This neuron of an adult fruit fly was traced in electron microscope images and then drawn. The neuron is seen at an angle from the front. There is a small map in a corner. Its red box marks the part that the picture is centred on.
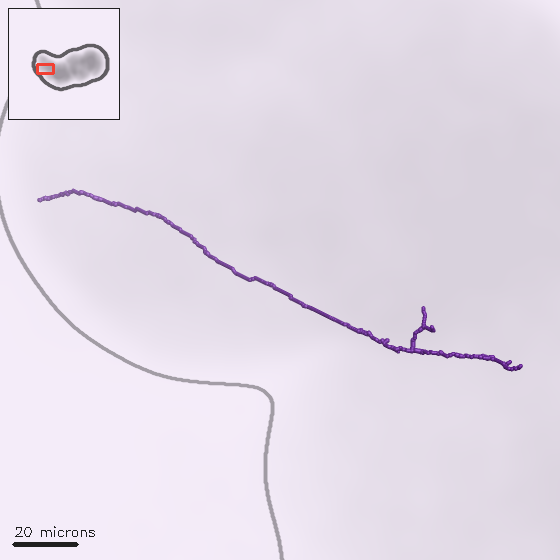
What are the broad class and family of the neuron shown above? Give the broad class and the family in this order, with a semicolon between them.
sensory neuron entering the nerve cord; class mechanosensory proprioceptive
